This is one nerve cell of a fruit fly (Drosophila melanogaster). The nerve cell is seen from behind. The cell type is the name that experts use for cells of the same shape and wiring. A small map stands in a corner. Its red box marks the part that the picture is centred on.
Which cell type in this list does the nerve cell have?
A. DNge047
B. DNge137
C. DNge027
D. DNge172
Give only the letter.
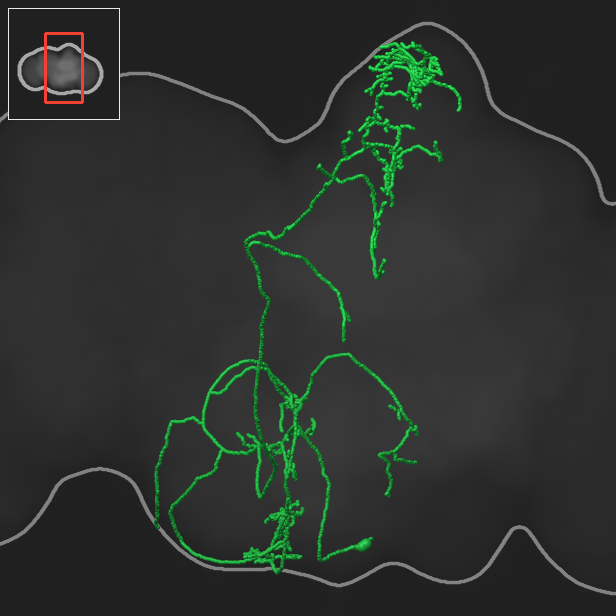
D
